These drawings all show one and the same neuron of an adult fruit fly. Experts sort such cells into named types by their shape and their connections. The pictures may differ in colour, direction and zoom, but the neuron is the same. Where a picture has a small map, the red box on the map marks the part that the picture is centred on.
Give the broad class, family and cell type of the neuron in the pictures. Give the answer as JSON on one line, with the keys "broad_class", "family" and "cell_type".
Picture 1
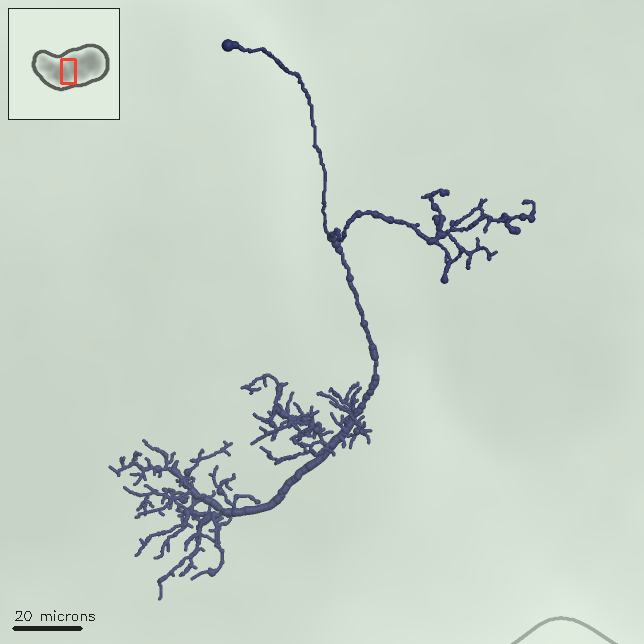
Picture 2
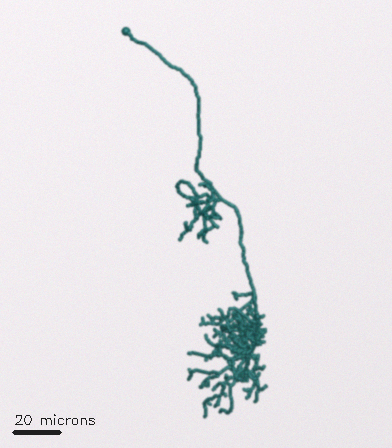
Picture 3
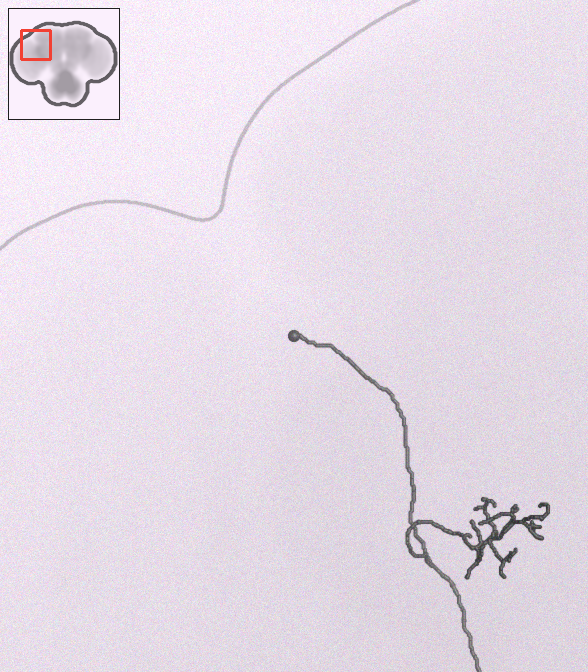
{"broad_class": "visual projection neuron", "family": "hemilineage VPNd1", "cell_type": "LPLC2"}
